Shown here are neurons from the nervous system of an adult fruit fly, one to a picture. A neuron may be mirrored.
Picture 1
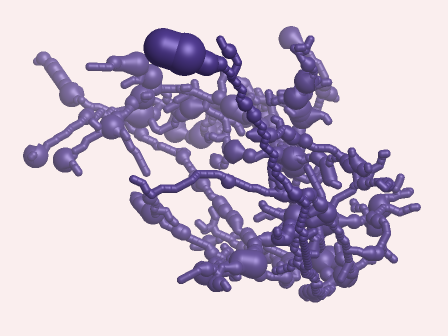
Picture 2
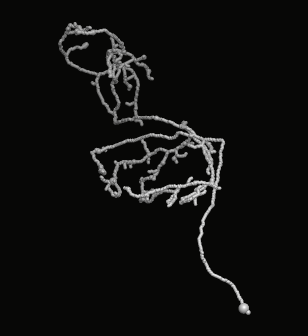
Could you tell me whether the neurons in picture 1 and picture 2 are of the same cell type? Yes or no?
no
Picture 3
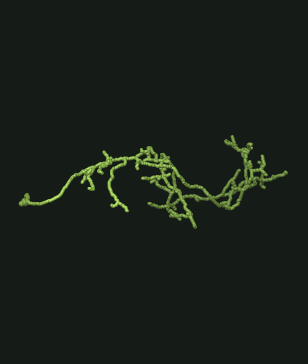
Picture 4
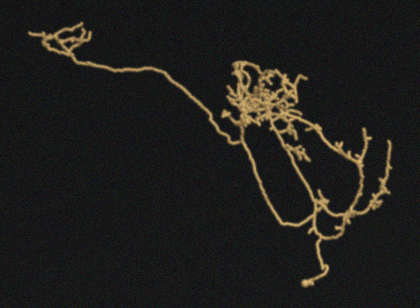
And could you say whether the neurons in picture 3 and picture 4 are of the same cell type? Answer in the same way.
no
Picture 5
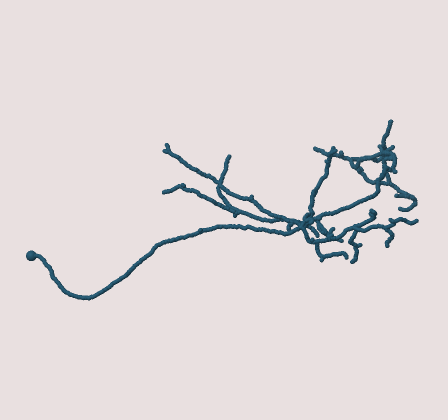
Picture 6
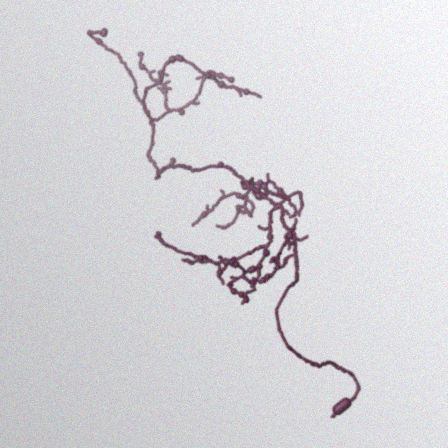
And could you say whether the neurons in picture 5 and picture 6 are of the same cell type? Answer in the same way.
no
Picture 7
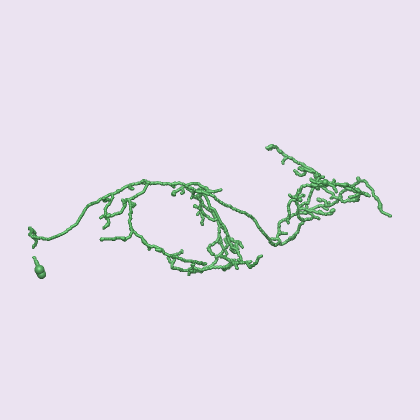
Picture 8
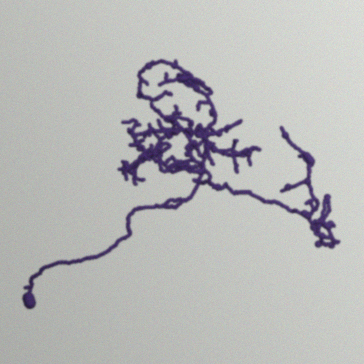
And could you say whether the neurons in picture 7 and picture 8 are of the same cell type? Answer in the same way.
no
